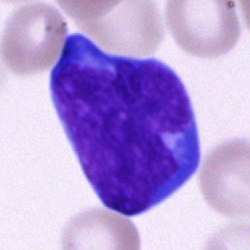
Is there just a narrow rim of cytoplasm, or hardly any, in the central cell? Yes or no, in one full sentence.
Yes, it is a narrow rim of cytoplasm that surrounds the nucleus.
